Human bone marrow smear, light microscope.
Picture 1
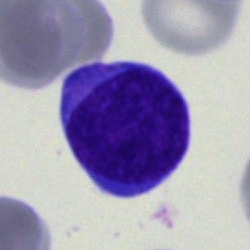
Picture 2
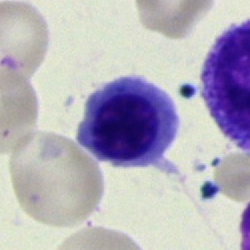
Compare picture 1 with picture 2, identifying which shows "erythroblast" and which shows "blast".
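Of the two cells, the blast appears in picture 1 and the erythroblast in picture 2. Their chromatin differs: in the blast it is dark purple and finely granular, without coarse clumps, while in the erythroblast it stains deep purple and looks dense.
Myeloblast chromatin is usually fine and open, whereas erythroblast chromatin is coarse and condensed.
The blast's cytoplasm is a scant rim of deep blue, widest as a crescent at the upper left; the erythroblast has a modest rim of blue cytoplasm on all sides of the nucleus.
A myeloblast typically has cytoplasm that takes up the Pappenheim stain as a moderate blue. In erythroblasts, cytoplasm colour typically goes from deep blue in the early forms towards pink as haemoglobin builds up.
Neither cell shows granules in its cytoplasm.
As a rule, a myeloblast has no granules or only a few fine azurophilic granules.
The blast's cytoplasm also lacks vacuoles, and its surface has no blebs or projections. The erythroblast's outline is roughly round, with a short tapering tag of cytoplasm at the lower right.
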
